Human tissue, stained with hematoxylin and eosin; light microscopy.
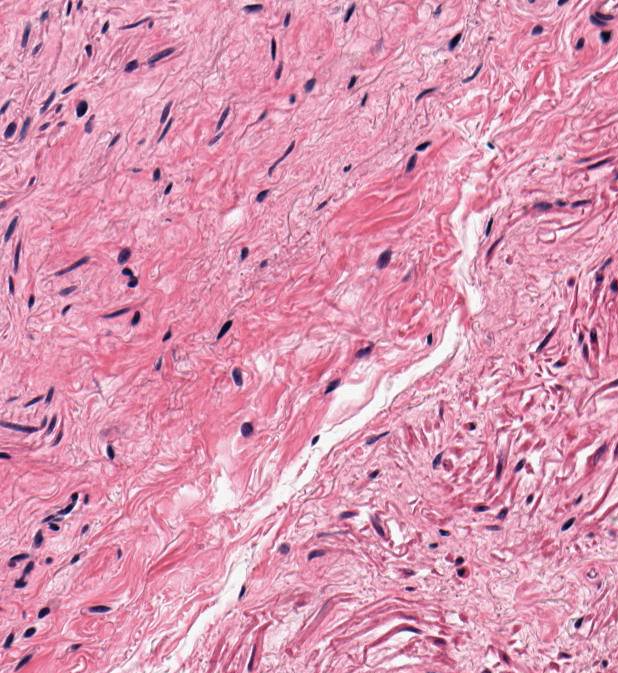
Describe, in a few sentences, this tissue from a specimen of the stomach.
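Look first at the whole field: it is all pink-staining fibrous connective tissue, with nuclei scattered throughout. The nuclei are small, dark and elongated to spindle-shaped, in keeping with fibroblasts. Notice how sparse and widely spaced they are. With no distinct cytoplasm or cell borders, each nucleus seems to sit directly in the collagen.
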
